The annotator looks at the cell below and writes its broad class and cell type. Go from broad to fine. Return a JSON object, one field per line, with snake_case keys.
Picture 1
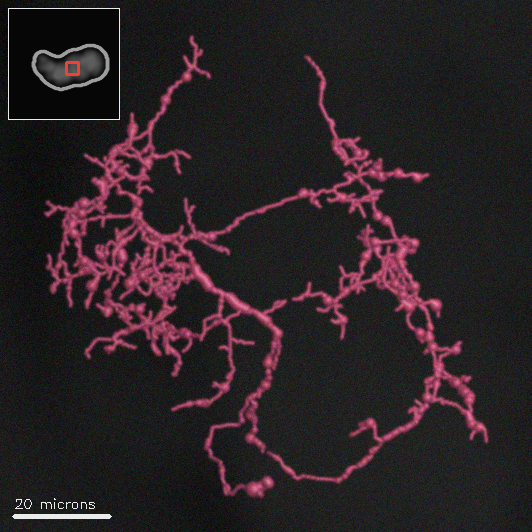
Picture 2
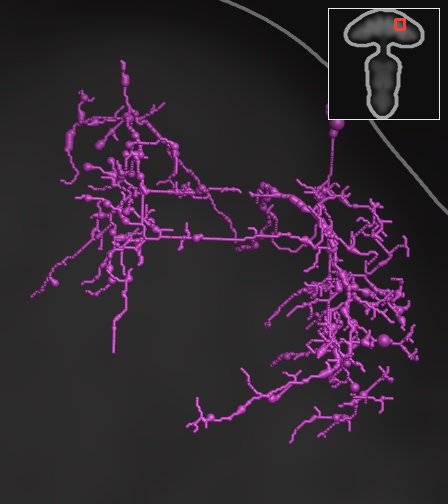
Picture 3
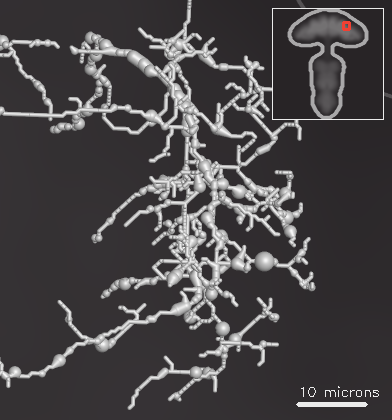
{
 "broad_class": "central-brain intrinsic neuron",
 "cell_type": "AVLP404"
}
